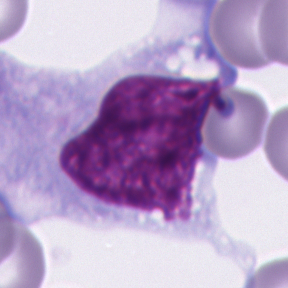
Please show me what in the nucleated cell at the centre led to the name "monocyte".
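Let me begin with the cytoplasm, which is abundant and covers a much larger area than the nucleus.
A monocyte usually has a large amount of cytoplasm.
The plentiful cytoplasm here goes along with that. Its texture is fine and dusty, with no coarse dark granules.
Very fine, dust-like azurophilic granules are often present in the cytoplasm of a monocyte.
That dusty look agrees with it. The nucleus is irregular and angular, roughly triangular in outline. Several small clear vacuoles sit in the cytoplasm just above and to the right of the nucleus. Taken together, this is a monocyte.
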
